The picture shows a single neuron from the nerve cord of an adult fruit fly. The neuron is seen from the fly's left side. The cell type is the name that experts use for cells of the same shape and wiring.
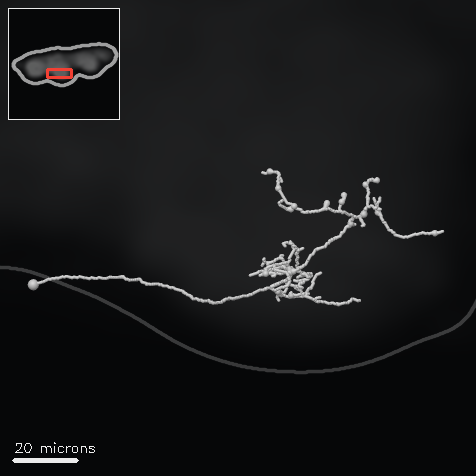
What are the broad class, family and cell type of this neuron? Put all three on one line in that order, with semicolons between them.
nerve-cord intrinsic neuron; hemilineage 13B; IN13B102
